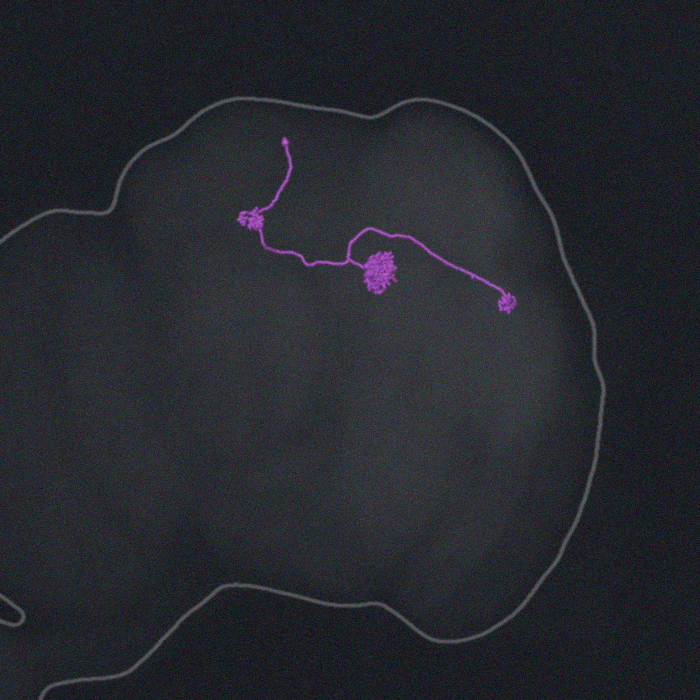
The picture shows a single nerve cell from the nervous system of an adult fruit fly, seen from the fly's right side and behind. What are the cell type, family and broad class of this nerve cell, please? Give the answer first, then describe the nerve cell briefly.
The cell type is EPG. Its family is called class CX. This is a central-brain intrinsic neuron. Its cell body lies at the top of the picture. In this view it is wider than it is tall.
